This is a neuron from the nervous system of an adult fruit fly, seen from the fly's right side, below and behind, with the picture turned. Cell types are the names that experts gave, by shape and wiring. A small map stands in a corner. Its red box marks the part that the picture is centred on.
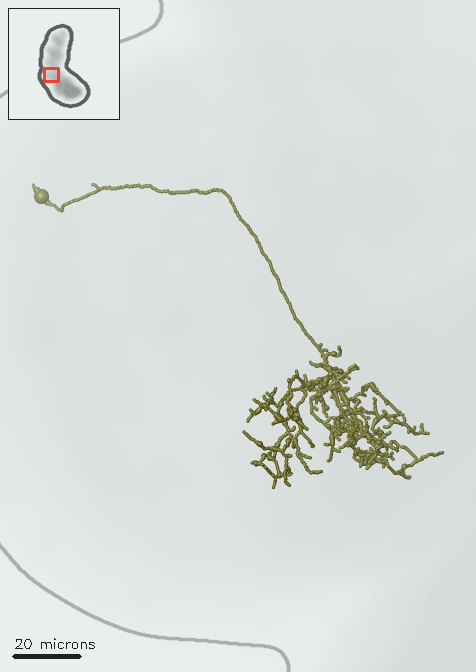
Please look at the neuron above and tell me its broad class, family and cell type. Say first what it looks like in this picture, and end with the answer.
The cell body can be seen at the upper left of the picture. By the scale bar it is about 130 microns wide in this view. The picture shows dozens of branch ends. It is an optic-lobe intrinsic neuron. The family is Tm. Its cell type is Tm24.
